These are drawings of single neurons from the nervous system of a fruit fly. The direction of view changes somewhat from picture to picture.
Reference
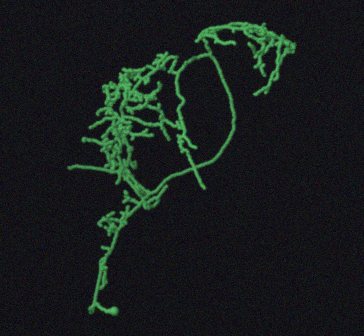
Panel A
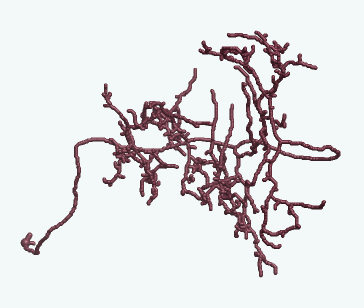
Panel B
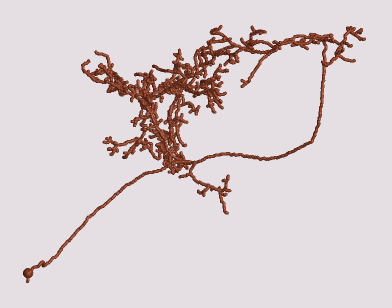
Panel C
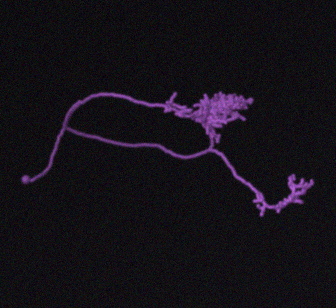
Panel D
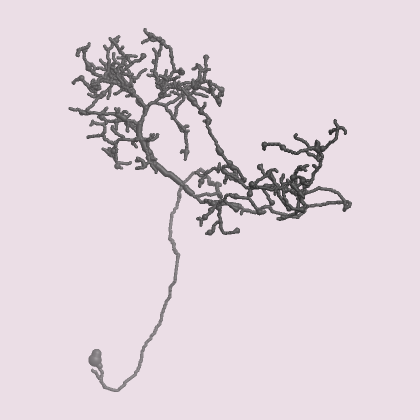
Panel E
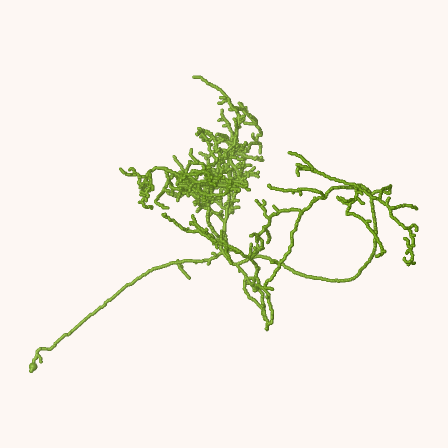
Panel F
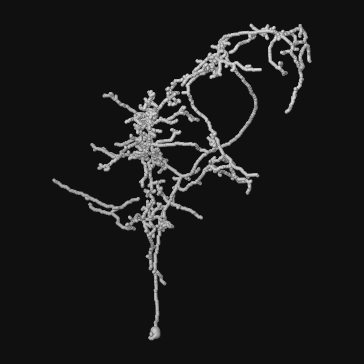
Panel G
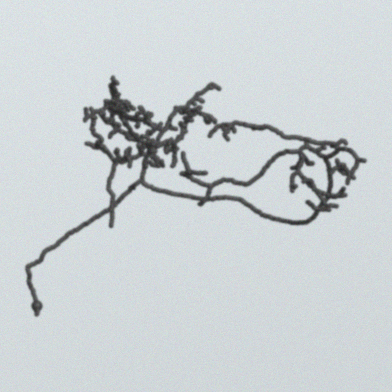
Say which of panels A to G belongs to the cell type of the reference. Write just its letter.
F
